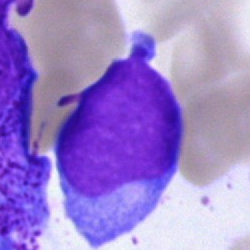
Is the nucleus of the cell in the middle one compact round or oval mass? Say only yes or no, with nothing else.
Yes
